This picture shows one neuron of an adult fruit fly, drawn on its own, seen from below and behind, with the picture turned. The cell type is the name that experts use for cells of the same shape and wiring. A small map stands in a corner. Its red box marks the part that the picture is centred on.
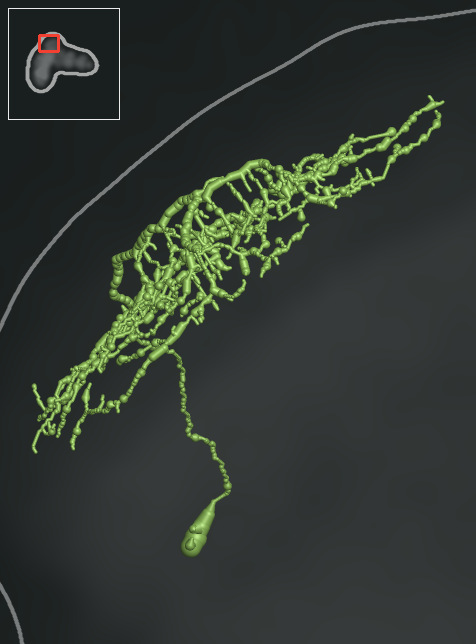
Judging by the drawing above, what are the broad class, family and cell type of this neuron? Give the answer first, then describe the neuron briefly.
It is an optic-lobe intrinsic neuron. Its family is Dm. The cell type is Dm14. Its cell body lies at the bottom of the picture. The picture shows dozens of branch ends.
